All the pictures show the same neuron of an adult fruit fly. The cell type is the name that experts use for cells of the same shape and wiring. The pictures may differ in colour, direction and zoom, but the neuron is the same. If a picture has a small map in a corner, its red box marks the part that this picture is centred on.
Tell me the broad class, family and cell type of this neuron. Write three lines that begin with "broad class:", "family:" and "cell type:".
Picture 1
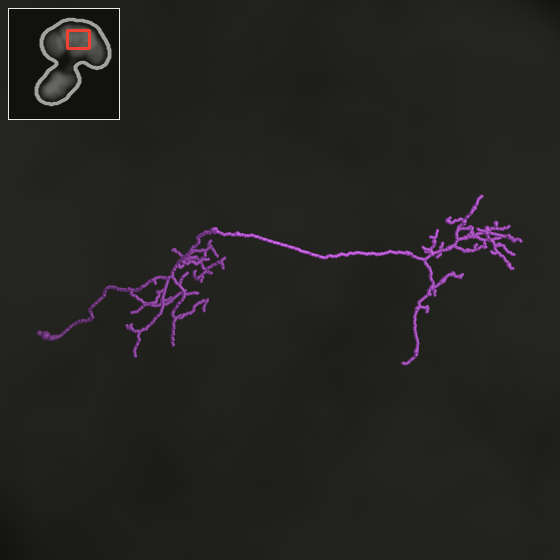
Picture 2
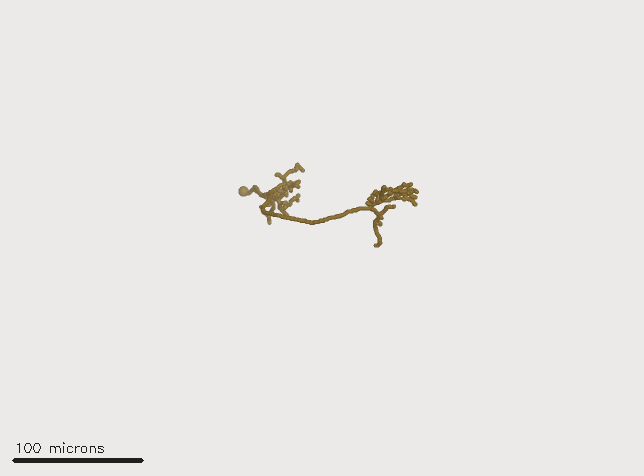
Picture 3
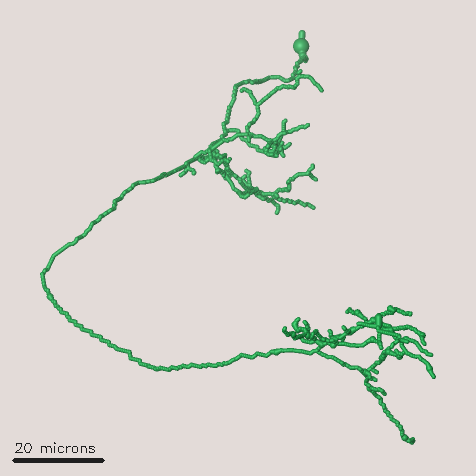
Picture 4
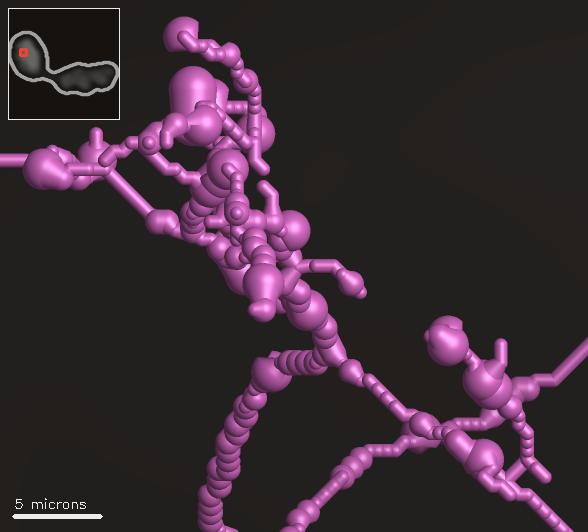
broad class: central-brain intrinsic neuron
family: hemilineage DM5_central
cell type: IB084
